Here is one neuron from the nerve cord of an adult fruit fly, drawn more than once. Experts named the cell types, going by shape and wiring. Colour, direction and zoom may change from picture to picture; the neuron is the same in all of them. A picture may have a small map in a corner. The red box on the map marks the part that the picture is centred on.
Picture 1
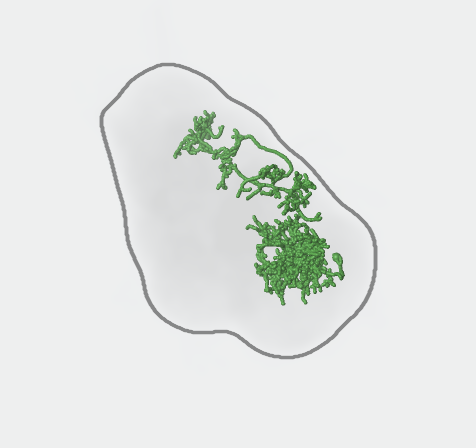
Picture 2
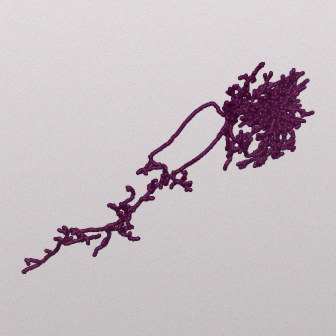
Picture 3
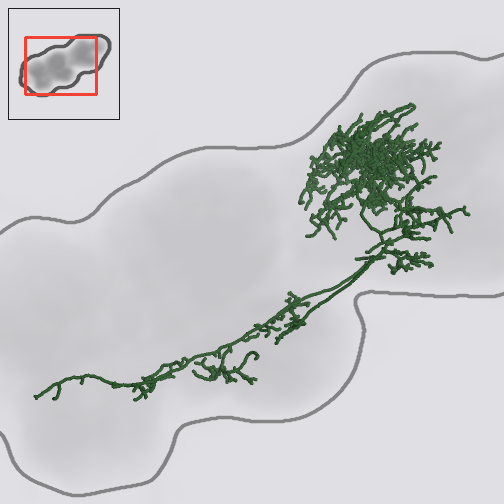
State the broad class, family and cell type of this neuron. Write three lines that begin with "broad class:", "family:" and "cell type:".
broad class: nerve-cord intrinsic neuron
family: hemilineage 18B
cell type: IN18B009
